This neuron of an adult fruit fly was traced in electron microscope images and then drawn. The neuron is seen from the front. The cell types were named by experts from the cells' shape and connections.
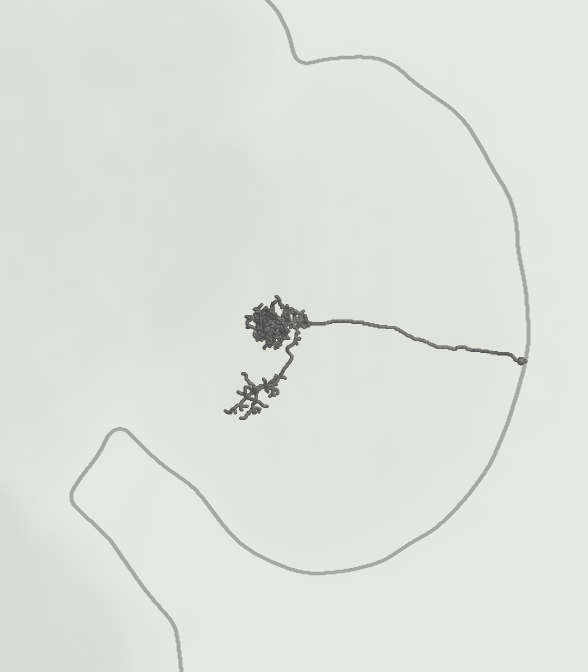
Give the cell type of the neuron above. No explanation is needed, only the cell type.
Tm24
